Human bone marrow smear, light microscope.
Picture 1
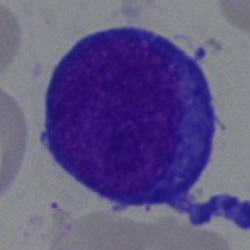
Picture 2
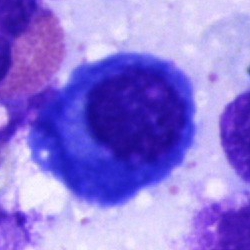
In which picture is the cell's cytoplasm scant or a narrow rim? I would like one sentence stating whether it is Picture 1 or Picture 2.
Picture 1 has the cell whose cytoplasm is scant.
